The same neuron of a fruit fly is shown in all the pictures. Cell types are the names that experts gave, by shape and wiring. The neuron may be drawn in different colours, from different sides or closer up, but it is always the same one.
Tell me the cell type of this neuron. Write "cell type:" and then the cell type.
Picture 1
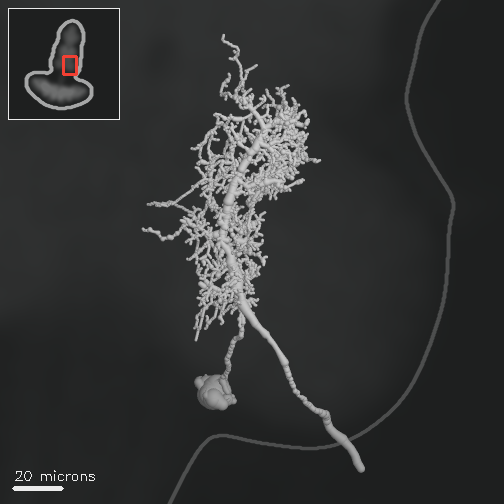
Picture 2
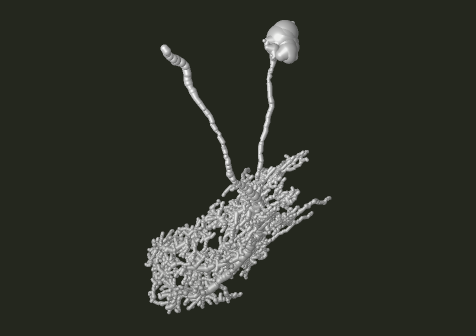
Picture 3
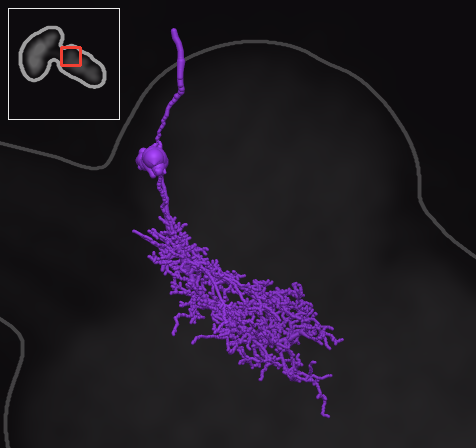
cell type: MNnm10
